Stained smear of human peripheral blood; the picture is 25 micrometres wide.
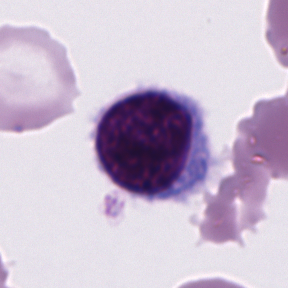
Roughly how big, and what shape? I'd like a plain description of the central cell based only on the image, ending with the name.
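Starting with measurements, the nucleus is round in outline and about 9 micrometres across, filling about 70% of the cell's area. It sits off-centre, toward the left side of the cell. Its chromatin is dark purple and densely clumped. The cytoplasm contains no vacuoles. At its edge, the cell is fuzzy with fine short projections. The central cell is a hairy cell.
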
